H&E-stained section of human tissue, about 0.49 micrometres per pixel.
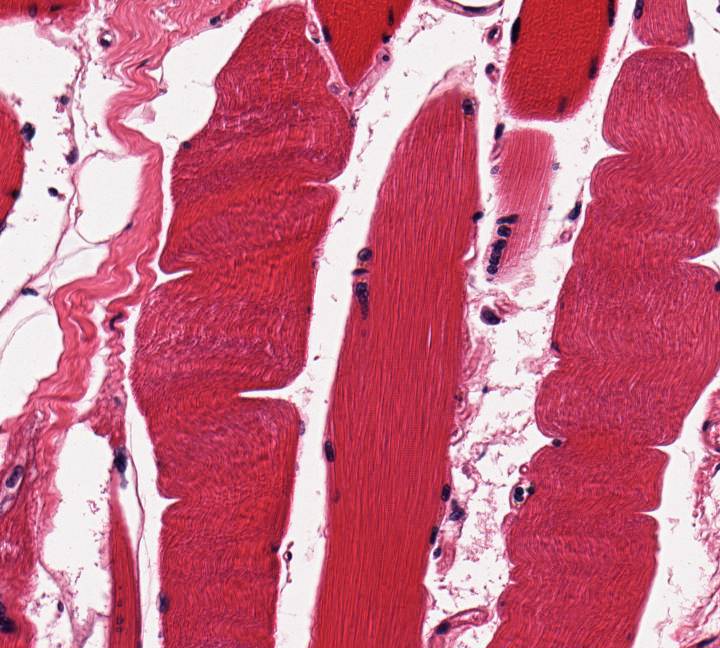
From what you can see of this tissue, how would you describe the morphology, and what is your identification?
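Several long, unbranched, deeply eosinophilic fibres run roughly top to bottom. The broad fibres on either side have scalloped margins with deep transverse notches. Dark, elongated nuclei lie at the fibre edges, and the cytoplasm stains deep red. The tissue is skeletal muscle.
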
